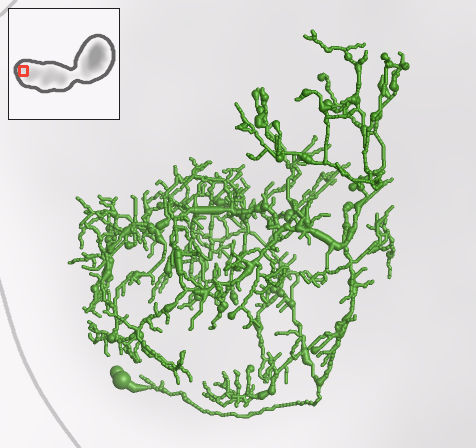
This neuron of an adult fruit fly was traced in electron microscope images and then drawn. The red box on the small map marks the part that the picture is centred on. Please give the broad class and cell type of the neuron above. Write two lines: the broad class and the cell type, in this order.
nerve-cord intrinsic neuron
INXXX217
